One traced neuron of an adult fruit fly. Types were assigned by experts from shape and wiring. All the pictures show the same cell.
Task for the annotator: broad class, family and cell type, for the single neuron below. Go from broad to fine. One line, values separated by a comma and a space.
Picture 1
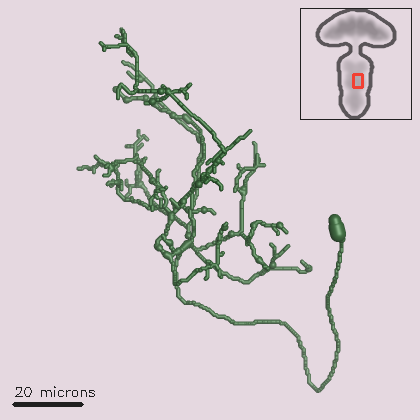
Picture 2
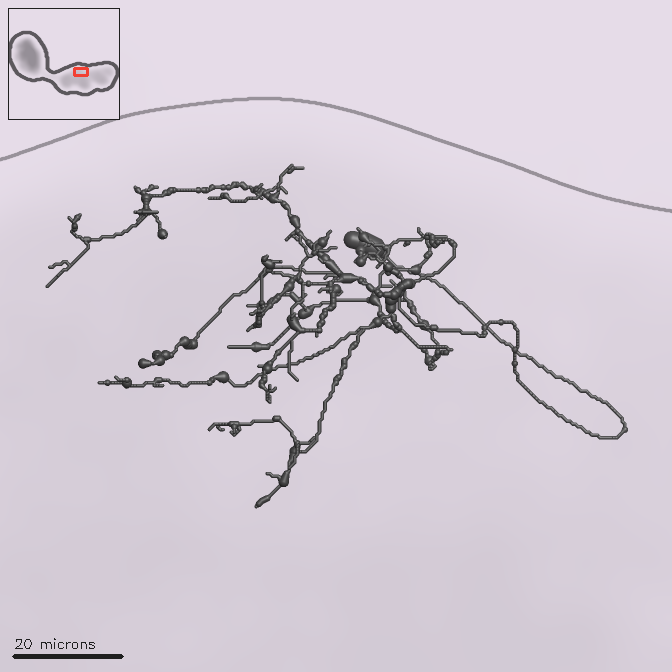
nerve-cord intrinsic neuron, hemilineage 11B, IN11B025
